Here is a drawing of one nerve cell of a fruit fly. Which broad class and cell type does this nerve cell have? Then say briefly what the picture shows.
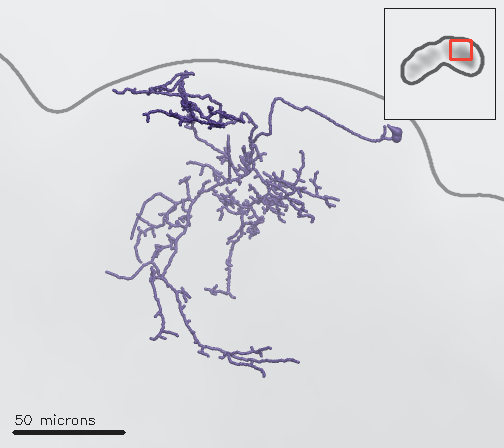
This is a central-brain intrinsic neuron. The cell type is GNG205. From top to bottom in the picture it spans about 140 microns. Dozens of branch ends can be seen.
